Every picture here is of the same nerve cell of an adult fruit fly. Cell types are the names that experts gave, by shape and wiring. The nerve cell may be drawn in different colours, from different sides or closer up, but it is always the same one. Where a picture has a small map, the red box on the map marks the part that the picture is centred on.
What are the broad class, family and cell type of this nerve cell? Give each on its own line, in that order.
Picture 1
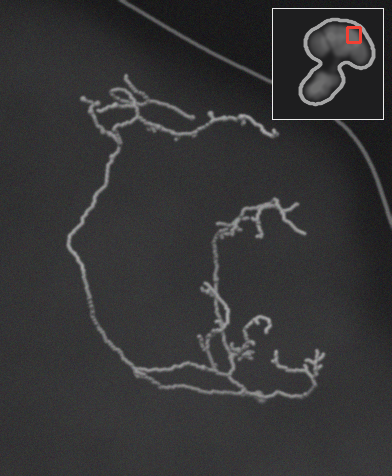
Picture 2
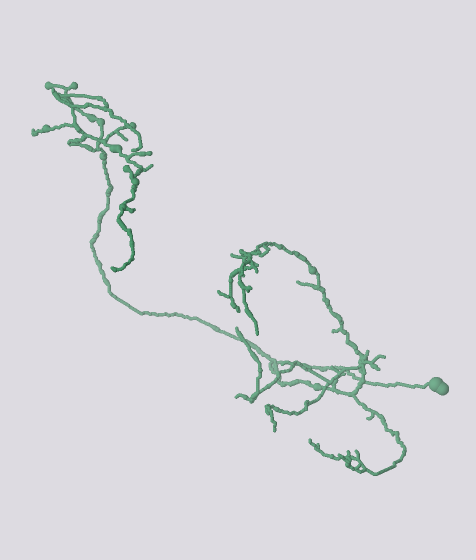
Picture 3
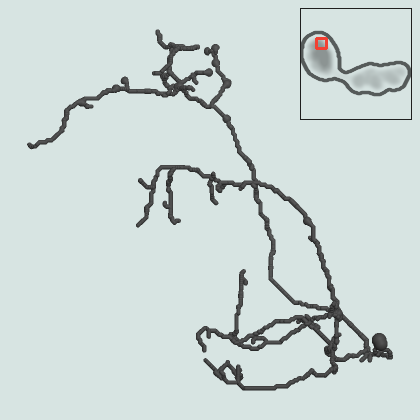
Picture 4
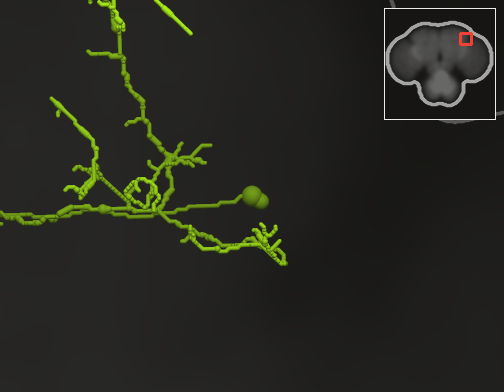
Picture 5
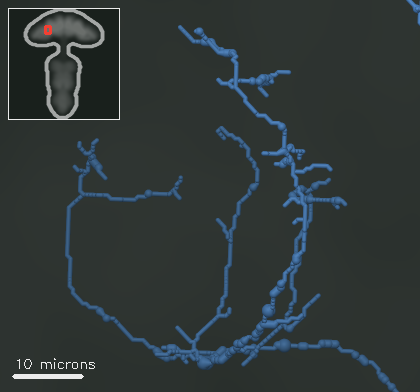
central-brain intrinsic neuron
hemilineage LHp3
CB2148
